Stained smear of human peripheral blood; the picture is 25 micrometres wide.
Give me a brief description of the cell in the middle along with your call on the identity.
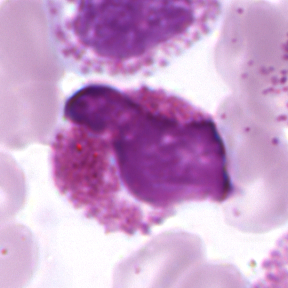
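Let me start with the nucleus: it's a single mass, not segmented. Most of the cytoplasm I can see sits to the lower left of it, and it's densely packed with granules. Along that lower left side, the cell edge looks bumpy with granules. I'm calling this an eosinophil.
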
